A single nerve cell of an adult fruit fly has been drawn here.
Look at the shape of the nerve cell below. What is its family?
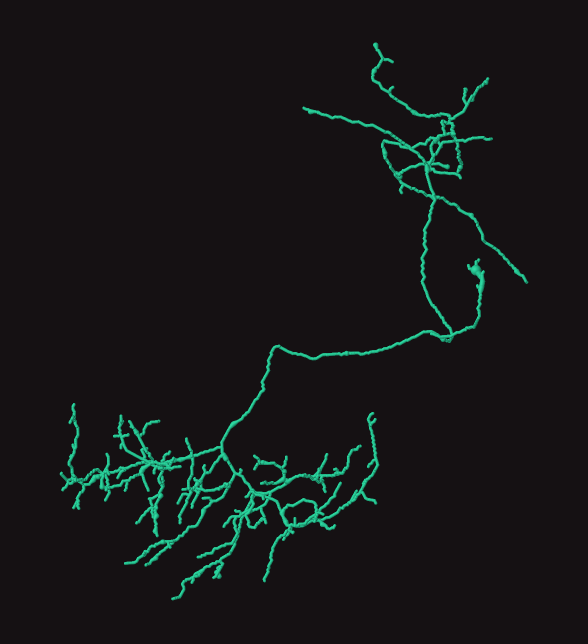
hemilineage VLPp&l1_lateral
